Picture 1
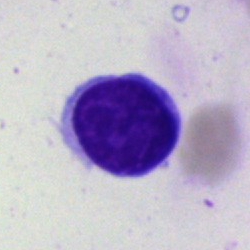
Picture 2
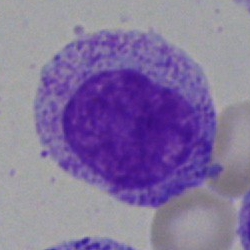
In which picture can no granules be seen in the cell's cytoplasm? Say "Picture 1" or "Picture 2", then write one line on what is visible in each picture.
Picture 1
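What picture 1 shows: No granules are visible in the cytoplasm.
What picture 2 shows: Purple granules are scattered throughout the whole band of cytoplasm.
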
